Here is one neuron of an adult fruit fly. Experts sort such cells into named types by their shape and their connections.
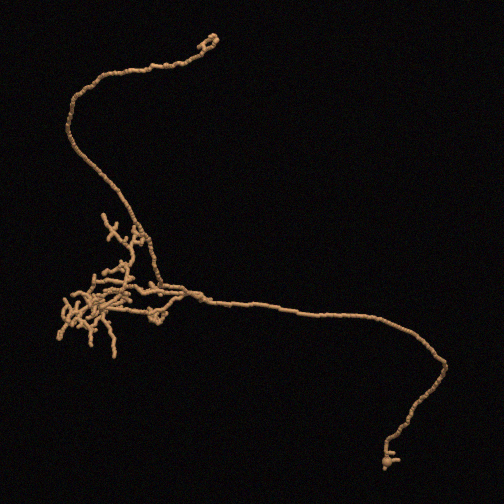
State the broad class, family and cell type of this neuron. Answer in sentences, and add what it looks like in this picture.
It is a central-brain intrinsic neuron. Its family is hemilineage LB5. Its cell type is PRW005. The cell body can be seen at the lower right of the picture. As drawn here it is about as wide as it is tall.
